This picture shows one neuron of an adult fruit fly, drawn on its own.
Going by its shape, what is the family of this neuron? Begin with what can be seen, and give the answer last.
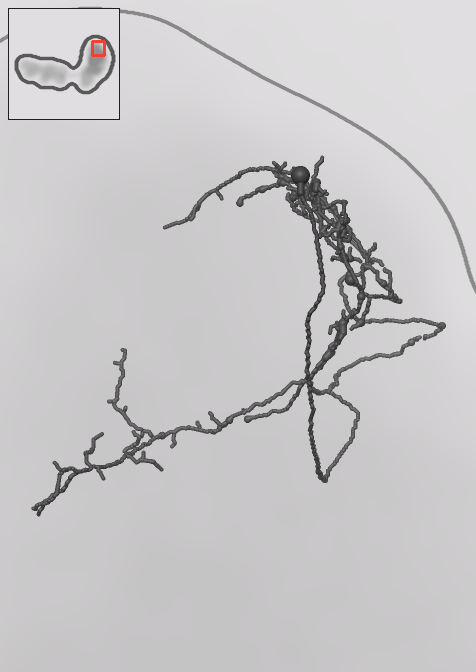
The picture shows dozens of branch ends. In this view it is about as wide as it is tall. Its broad class is central-brain intrinsic neuron. The family is hemilineage SLPal1.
